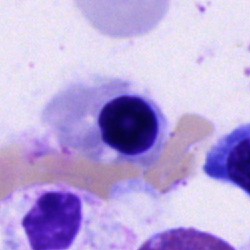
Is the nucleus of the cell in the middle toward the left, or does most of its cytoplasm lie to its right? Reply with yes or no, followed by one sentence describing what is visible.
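No. The nucleus sits off-centre, toward the right side of the cell.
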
